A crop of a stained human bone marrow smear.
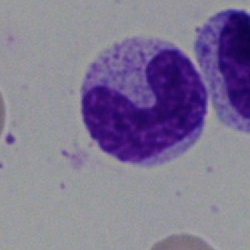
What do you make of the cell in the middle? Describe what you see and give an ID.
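Outline round and smooth: that is the opening point. No nucleoli can be made out in the nucleus. The cytoplasm is pale lilac-grey and fills the notch of the nucleus, with fine purple granules scattered through it. With each point checked, the name is band neutrophil.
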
